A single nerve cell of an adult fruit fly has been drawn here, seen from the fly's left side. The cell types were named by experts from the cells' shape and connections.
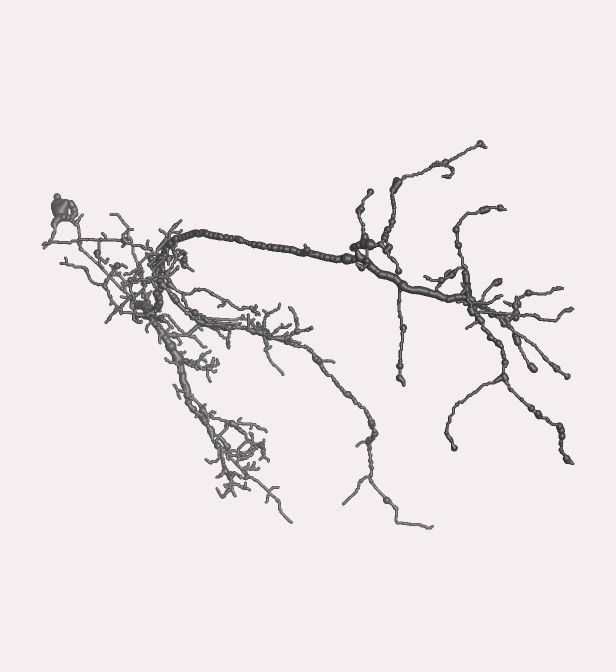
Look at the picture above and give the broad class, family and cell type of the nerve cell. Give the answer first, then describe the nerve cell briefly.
Its broad class is nerve-cord intrinsic neuron. Its family is hemilineage 18B. Its cell type is GFC2. Dozens of branch ends can be seen. In this view it is wider than it is tall.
